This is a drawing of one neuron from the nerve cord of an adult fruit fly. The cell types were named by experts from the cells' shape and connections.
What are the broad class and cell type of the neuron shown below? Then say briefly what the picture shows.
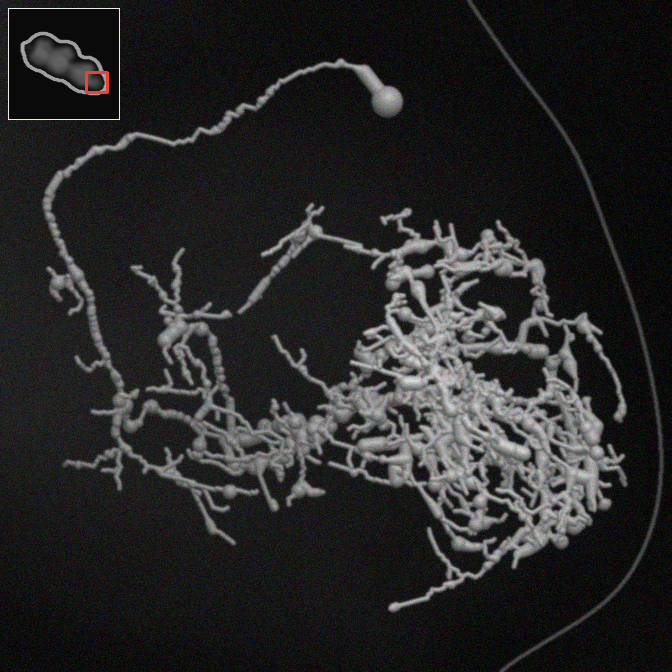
This is a nerve-cord intrinsic neuron. Its cell type is INXXX319. In this view it is about as wide as it is tall.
